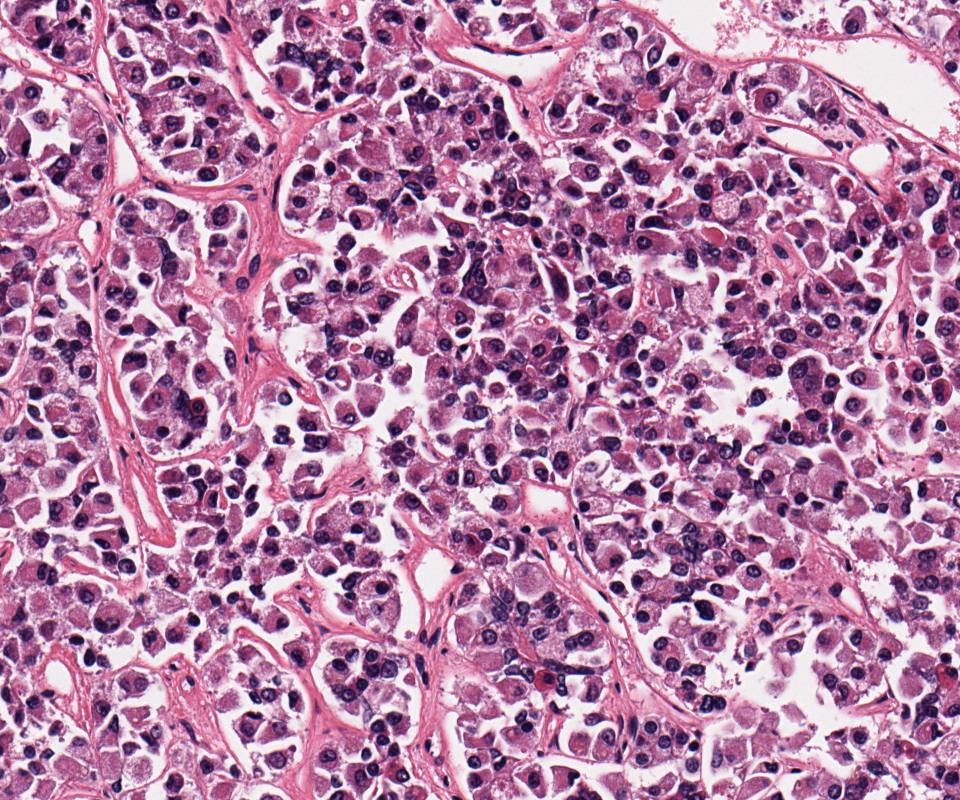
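Pituitary: cells in nests separated by thin pink fibrous septa, most distinct in left half of field. Small thin-walled vessels run within septa. Cytoplasm of most cells abundant, pink, finely granular. Cells lie loosely within nests, clear gaps between many.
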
